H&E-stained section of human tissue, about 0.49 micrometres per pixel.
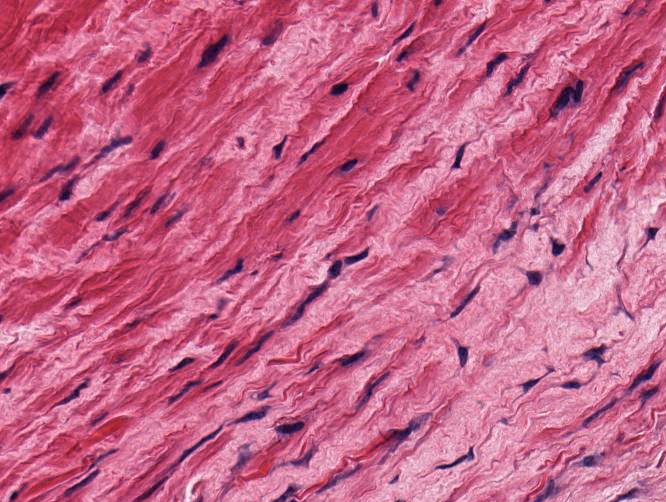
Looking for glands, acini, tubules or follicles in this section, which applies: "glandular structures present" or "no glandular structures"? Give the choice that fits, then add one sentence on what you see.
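No glandular structures. No epithelium or glands are present in the field.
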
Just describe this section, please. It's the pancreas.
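Fibres first: they are pink, with a fine wavy, crimped outline rather than a straight one. Nuclei next: elongated and spindle-shaped, long axes along the fibres, stained dark blue-purple against the pink background. Last, there are no fat cells anywhere in the field.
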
